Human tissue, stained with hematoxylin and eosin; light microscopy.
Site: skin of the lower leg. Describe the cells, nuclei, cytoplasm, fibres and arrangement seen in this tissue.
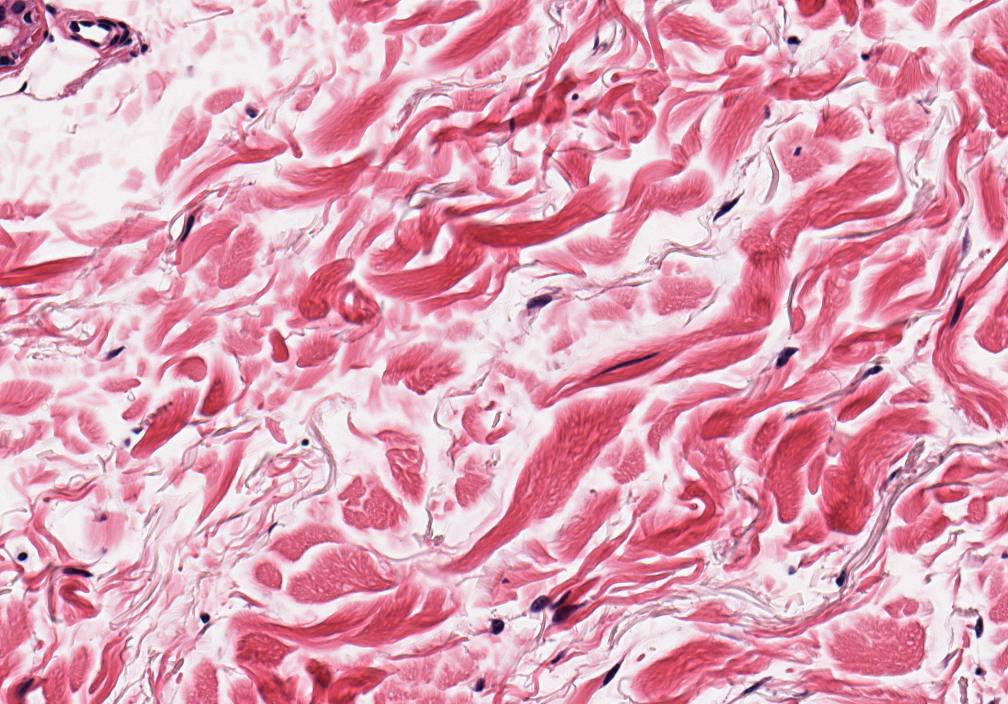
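Collagen: thick pink bundles interweave in many directions across the whole field, some cut lengthwise, others across. Fibroblasts: sparse, small dark elongated nuclei between the bundles. Finer fibres: thin, wavy, greyish, running between the bundles. Vessel: small, top left corner, dark nuclei in its wall.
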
